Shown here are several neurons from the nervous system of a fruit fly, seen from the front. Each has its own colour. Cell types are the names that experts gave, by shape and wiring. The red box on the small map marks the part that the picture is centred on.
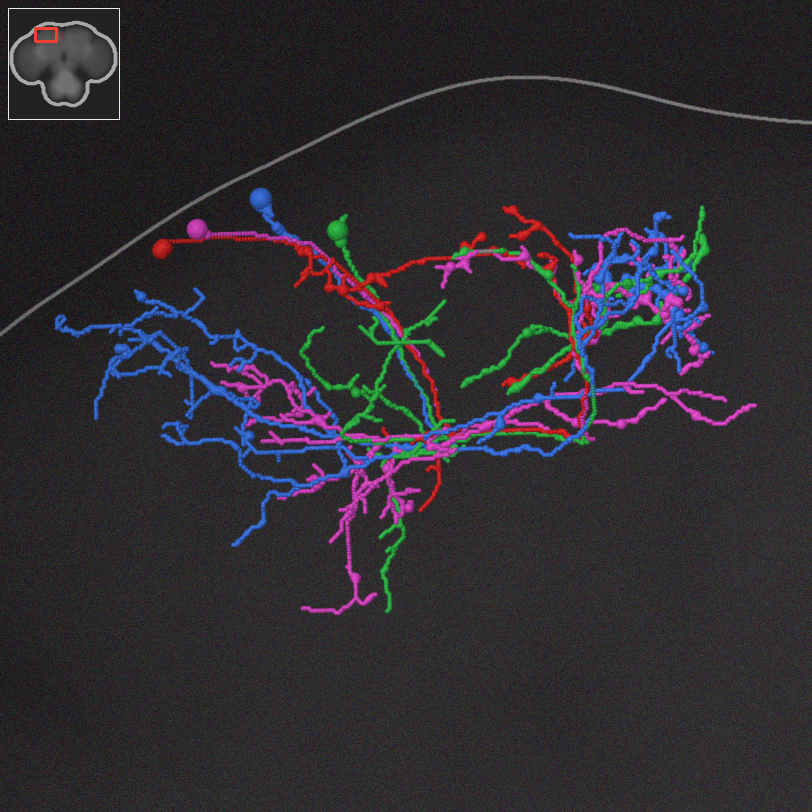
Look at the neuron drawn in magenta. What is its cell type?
CB2194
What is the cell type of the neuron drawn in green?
CB1060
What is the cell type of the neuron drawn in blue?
CB1200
